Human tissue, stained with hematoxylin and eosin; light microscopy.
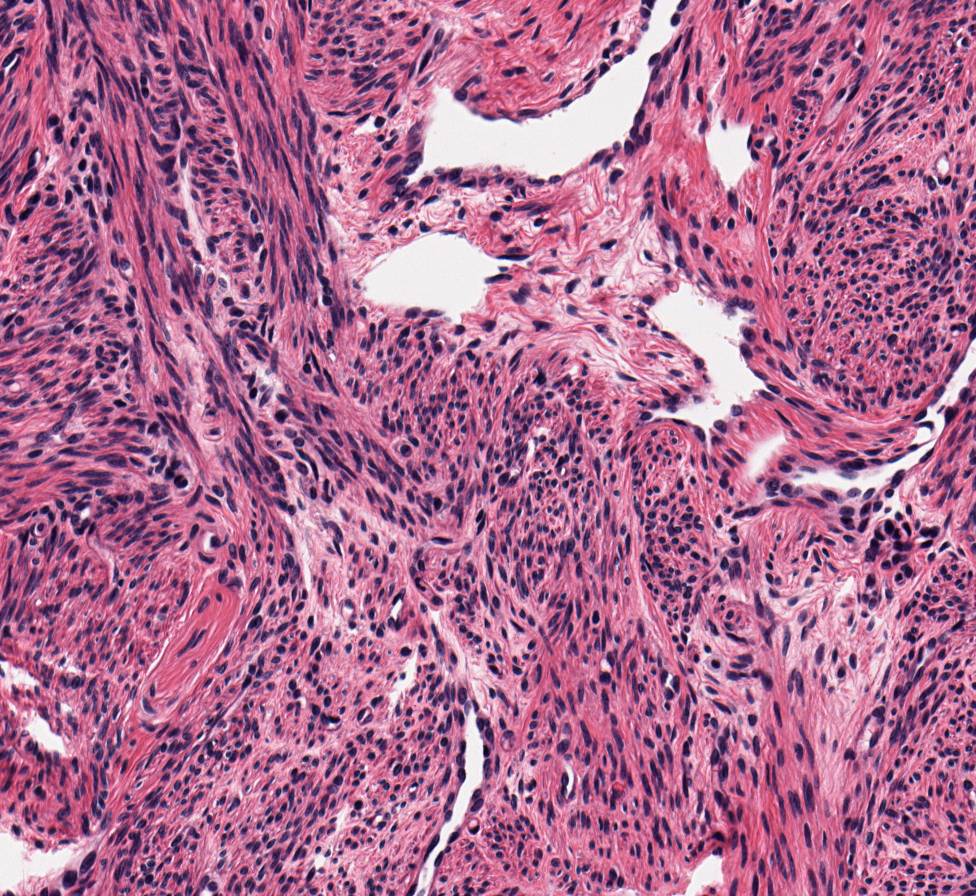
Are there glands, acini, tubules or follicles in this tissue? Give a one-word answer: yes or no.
No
